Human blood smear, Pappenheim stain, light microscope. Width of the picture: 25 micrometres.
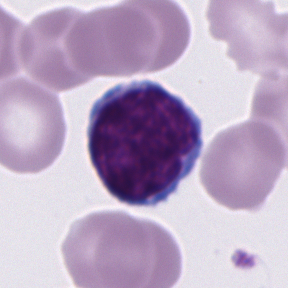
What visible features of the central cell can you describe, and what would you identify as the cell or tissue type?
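This one's roughly round in outline, about 11 micrometres across. Its nucleus is round as well, about 10 micrometres across, and takes up about 80% of the cell's area. The chromatin is dark purple and coarsely clumped. All the cytoplasm amounts to is a thin rim around the nucleus, stained blue. What you're looking at is a typical lymphocyte.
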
